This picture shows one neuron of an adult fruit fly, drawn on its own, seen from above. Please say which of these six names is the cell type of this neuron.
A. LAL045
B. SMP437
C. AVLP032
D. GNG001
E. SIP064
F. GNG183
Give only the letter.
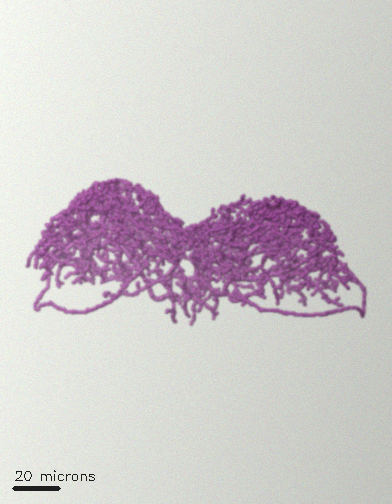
D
